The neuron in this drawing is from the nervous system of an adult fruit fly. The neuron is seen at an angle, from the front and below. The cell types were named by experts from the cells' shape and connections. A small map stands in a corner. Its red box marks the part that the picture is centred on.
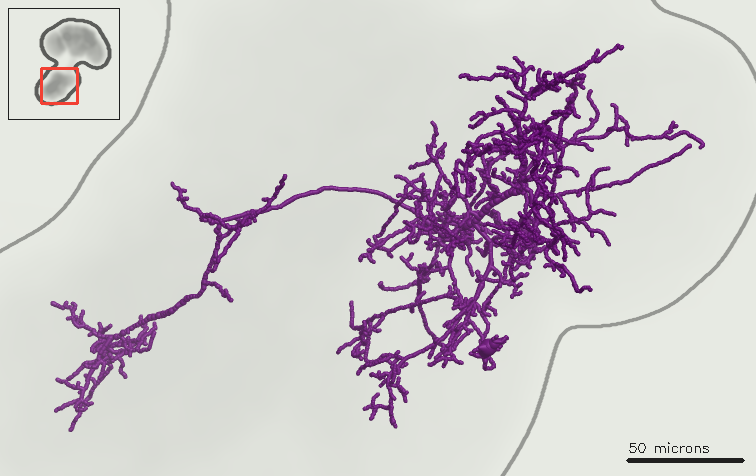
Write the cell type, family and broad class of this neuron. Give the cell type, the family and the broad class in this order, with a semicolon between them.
IN07B010; hemilineage 07B; nerve-cord intrinsic neuron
